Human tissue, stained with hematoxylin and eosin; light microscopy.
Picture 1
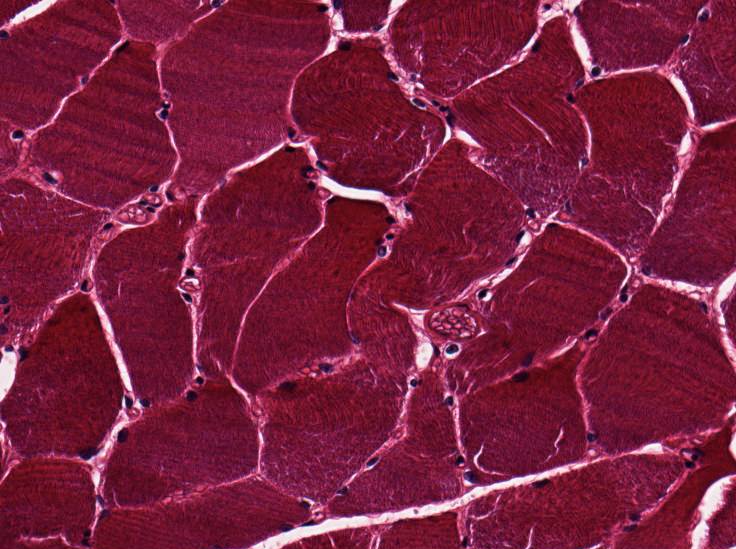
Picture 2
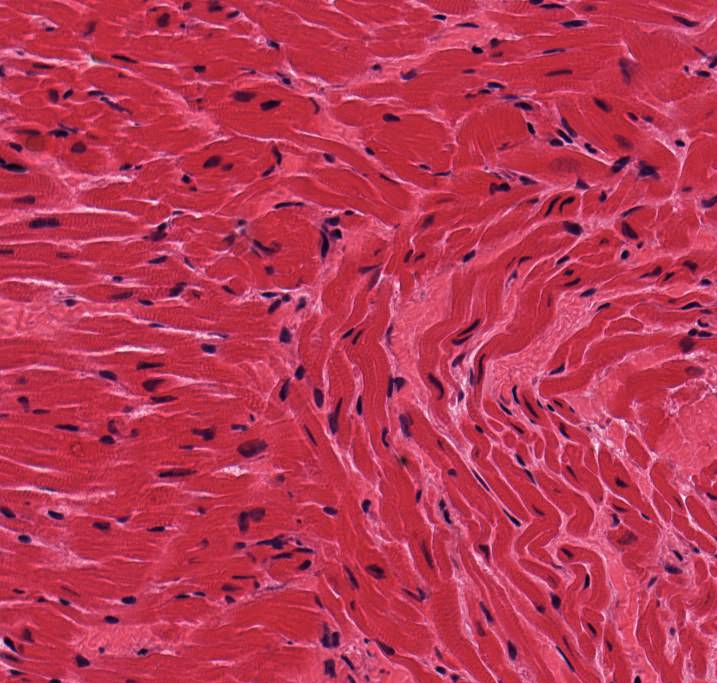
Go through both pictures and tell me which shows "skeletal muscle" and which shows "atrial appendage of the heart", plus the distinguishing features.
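Picture 1: skeletal muscle; picture 2: atrial appendage of the heart. Picture 1: nuclei at the fibre edges, just under the cell border, not central. Fibres separated only by thin strands of pale connective tissue with scattered small dark nuclei. No fat cells. Picture 2: fibres branch and join neighbours; wavy course in the central band. Nuclei dark purple, oval to elongated. Cytoplasm deeply eosinophilic, with fine cross-striations in places.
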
